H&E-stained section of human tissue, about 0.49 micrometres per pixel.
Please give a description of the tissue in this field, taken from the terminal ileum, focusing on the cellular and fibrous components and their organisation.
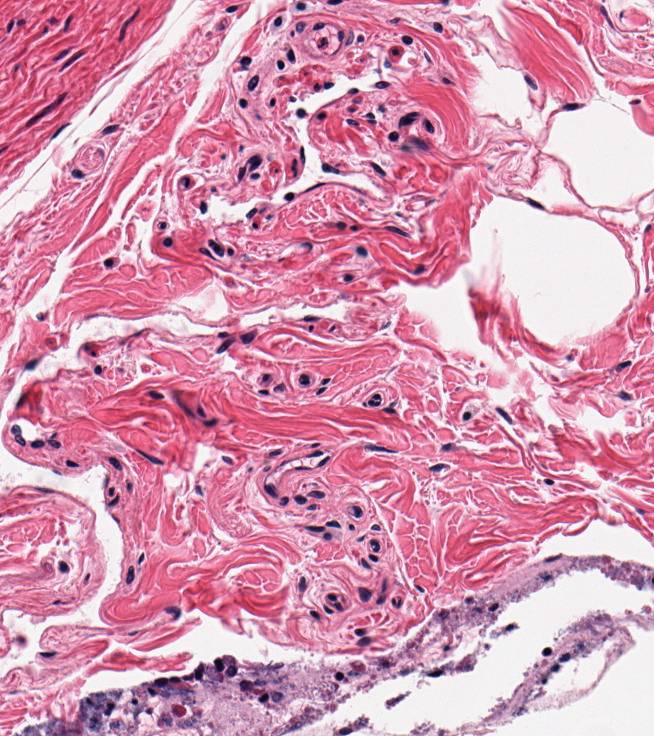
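Start at the upper left corner, where a dense band of pink fibres runs diagonally. Narrow white clefts separate many of the fibre bundles. At the upper right lie a few empty adipocytes with thin membranes.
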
